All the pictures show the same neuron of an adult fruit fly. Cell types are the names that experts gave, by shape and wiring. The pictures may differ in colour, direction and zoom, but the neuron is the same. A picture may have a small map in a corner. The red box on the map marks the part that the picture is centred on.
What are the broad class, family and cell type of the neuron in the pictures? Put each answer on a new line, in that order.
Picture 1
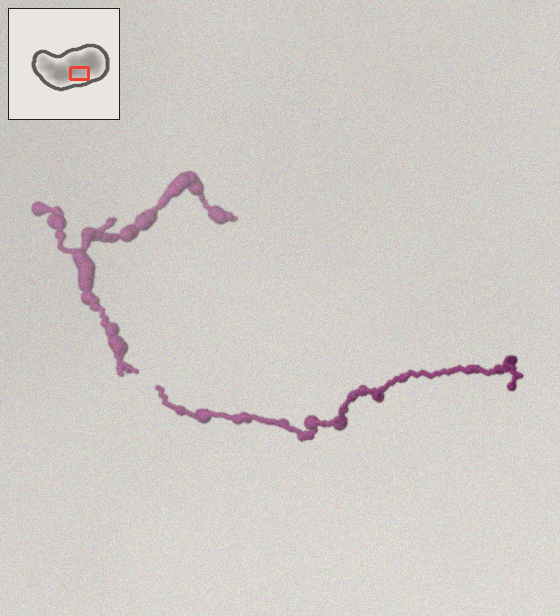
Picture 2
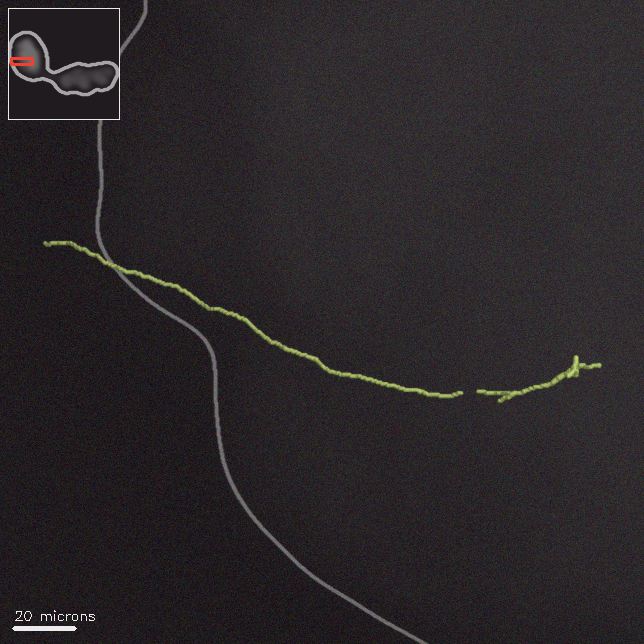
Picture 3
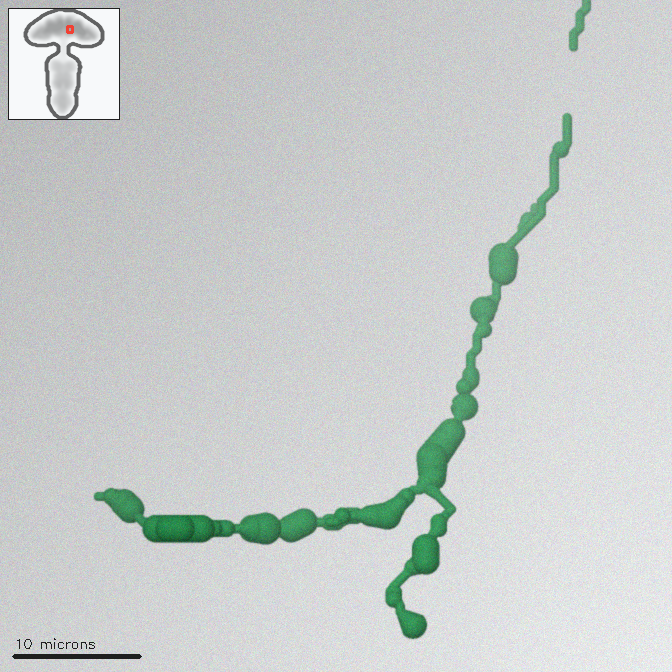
sensory neuron entering the brain
class mechanosensory
JO-ED1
